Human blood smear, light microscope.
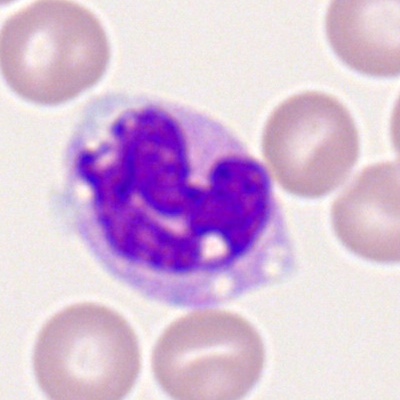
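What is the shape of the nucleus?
Folded and irregular, with several indentations; it stains deep purple.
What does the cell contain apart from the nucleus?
Several small clear vacuoles; the cytoplasm has no coarse orange-red granules.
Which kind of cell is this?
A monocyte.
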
